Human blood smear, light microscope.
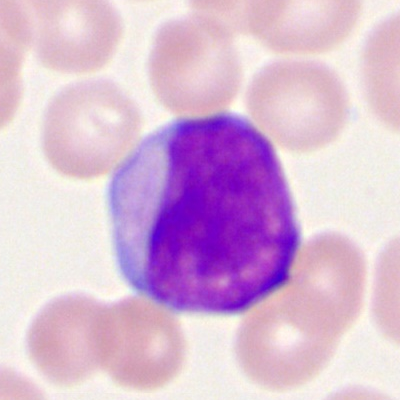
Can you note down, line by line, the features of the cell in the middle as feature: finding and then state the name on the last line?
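Outline: angular, with several fairly straight edges.
Nucleus: fills most of the cell, placed toward the right.
Chromatin: dark purple, scattered small paler patches.
Cytoplasm: pale blue crescent on the left side.
Cell type: myeloblast.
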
